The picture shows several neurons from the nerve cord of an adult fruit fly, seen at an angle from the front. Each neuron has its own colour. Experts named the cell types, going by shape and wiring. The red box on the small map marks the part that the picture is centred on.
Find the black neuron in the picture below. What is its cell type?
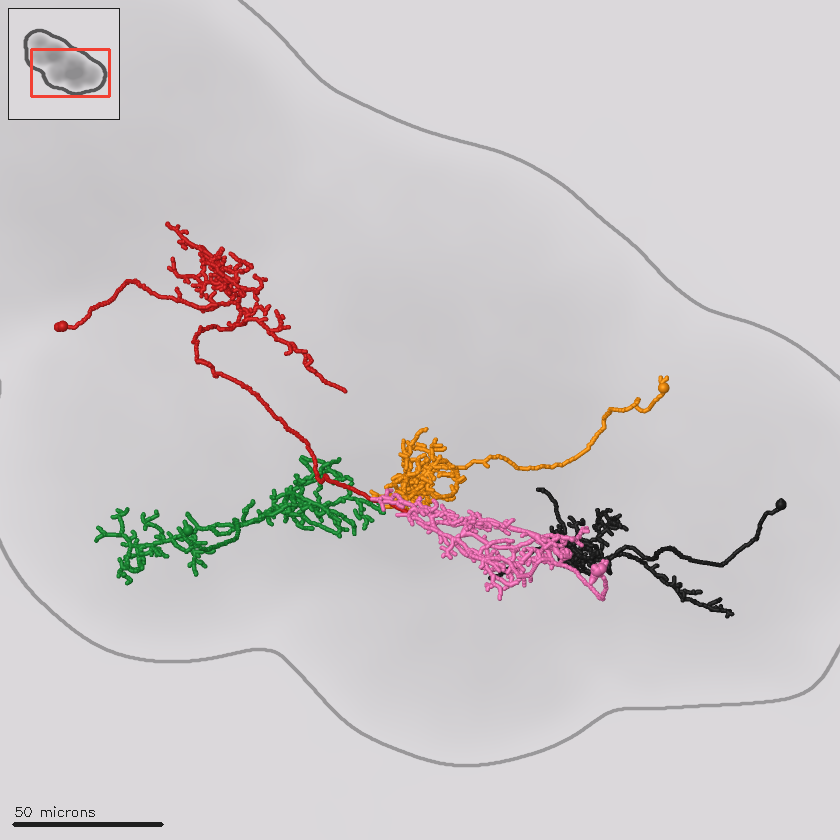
IN09A091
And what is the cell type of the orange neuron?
IN09A044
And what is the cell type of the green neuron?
IN09A039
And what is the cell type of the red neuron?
IN10B050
